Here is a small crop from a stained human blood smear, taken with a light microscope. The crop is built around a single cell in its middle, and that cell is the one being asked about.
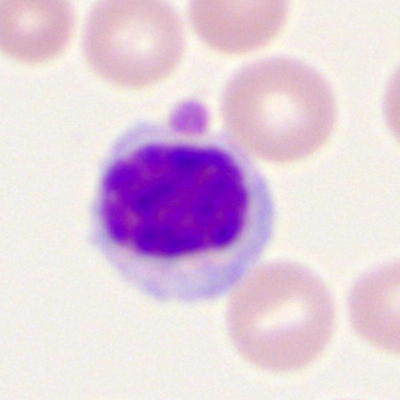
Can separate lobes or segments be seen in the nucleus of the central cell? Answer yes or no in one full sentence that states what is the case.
No, one compact round, oval or kidney-shaped mass makes up the nucleus of this cell.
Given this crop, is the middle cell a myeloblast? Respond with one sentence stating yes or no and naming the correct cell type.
No, calling it a myeloblast is wrong; the middle cell is a lymphocyte.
